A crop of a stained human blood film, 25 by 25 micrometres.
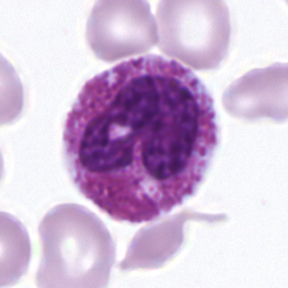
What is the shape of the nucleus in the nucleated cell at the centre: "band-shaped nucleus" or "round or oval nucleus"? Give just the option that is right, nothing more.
Band-shaped nucleus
